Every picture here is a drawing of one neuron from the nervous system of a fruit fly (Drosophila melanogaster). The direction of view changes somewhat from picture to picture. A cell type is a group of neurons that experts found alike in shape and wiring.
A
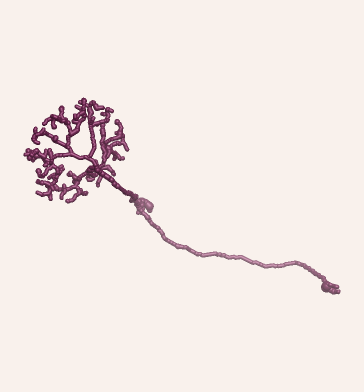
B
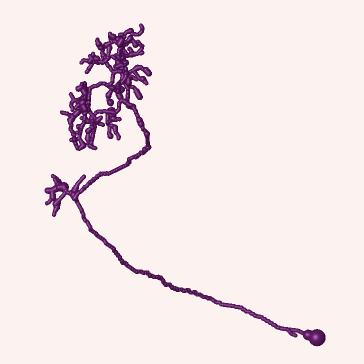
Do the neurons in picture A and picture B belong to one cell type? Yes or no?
no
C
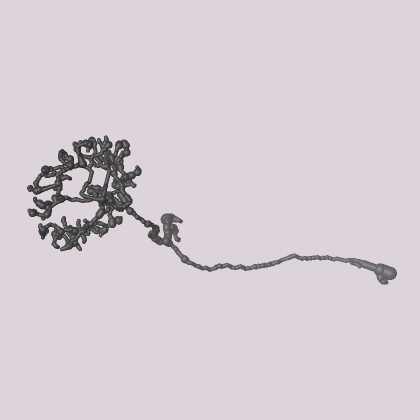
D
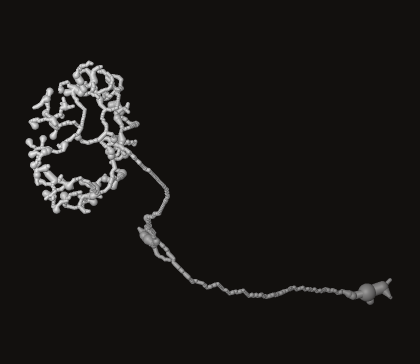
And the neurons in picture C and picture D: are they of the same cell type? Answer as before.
yes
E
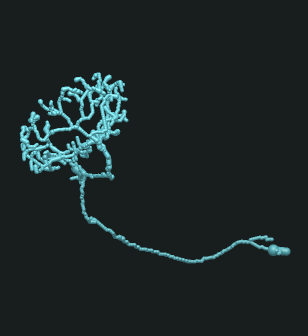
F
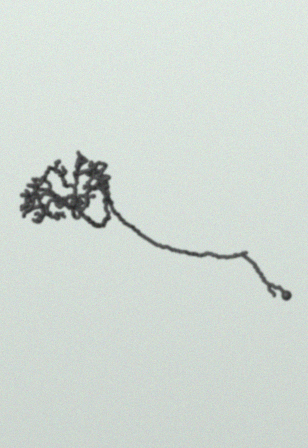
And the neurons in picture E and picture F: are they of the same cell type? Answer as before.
no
